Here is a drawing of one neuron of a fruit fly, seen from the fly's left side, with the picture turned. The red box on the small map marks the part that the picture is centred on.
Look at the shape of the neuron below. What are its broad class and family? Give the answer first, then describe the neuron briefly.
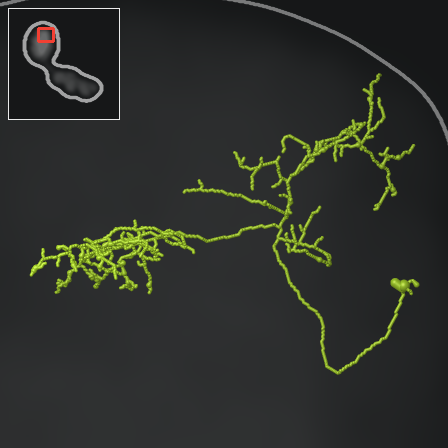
Its broad class is central-brain intrinsic neuron. The family is hemilineage SIPp1. Dozens of branch ends can be seen. In this view it is wider than it is tall.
